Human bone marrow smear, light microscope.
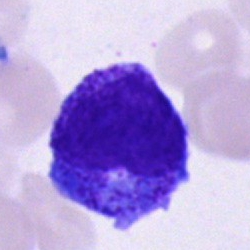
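Promyelocyte: the cell in the middle of this stained human bone marrow smear. Its outline is roughly rounded, with slightly uneven edges. See how the nucleus fills most of the cell and sits toward the top. No nucleoli stand out within that dense nucleus. At the bottom, a small bulge of cytoplasm projects from the cell.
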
